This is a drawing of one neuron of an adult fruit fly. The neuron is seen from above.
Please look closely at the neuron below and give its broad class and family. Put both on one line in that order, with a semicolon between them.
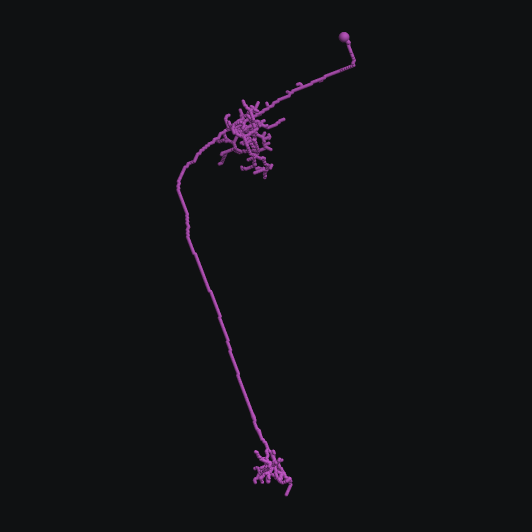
optic-lobe intrinsic neuron; Tm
